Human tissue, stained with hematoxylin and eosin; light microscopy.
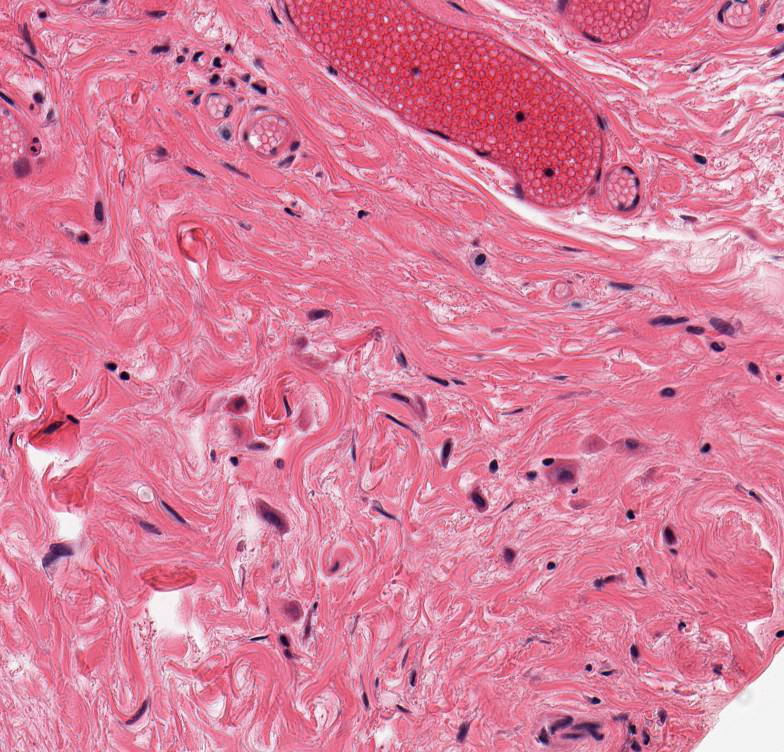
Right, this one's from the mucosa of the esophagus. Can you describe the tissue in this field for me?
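First, the field: nearly all of it is dense collagenous connective tissue. Second, the lower half: here the collagen bundles are wavy and run in varied directions. Third, the stromal nuclei: sparse and dark, most of them spindle-shaped or small and round. Last, toward the left side, a few small spaces hold red blood cells.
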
